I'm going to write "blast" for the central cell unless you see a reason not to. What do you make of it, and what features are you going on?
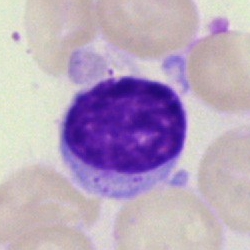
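The name blast does not fit; this cell is a lymphocyte.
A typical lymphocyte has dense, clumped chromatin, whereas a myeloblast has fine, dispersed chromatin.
The chromatin here is dense and dark purple with small paler patches, which favours lymphocyte and argues against blast.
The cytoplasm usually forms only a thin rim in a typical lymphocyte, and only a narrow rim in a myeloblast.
The scant cytoplasm seen here would therefore suit either name. The cytoplasm is pale blue and free of vacuoles, and the nucleus lies toward the top of the cell, leaving a wider band of cytoplasm below.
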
